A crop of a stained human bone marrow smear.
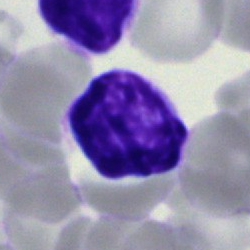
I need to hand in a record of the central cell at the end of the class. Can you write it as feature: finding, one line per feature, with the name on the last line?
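Nuclear extent: nearly the whole cell
Cytoplasm: a very thin rim at most
Nuclear shape: one unlobed mass, slightly angular outline
Nucleolus: can't see one
Vacuoles: none that I can see
Cell: lymphocyte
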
